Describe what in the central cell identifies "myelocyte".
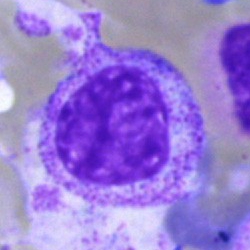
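This is a myelocyte. Its dark purple chromatin is clumped, with paler patches lying between the clumps.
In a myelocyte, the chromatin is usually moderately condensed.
The clumping seen here is in keeping with that. A rim of pale lavender cytoplasm encircles the nucleus on every side.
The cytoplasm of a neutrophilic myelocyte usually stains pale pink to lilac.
The pale lavender tone of this rim fits that range. Many fine purple granules pack the cytoplasm. A small stalk-like projection also sticks out from the top of the cell.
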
